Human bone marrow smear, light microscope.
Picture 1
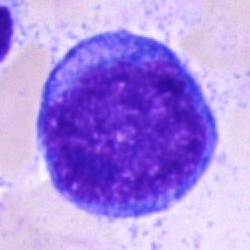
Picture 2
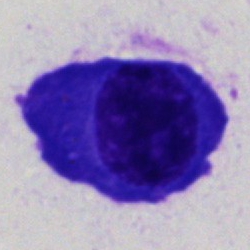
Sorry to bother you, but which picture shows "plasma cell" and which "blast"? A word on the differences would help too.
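The blast appears in picture 1 and the plasma cell in picture 2. The blast has a narrow deep-blue rim of cytoplasm, slightly wider at the top than at the bottom; the plasma cell has abundant deep blue cytoplasm.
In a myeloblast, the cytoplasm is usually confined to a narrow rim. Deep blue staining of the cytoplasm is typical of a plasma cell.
The chromatin of the blast is purple, with a fine, stippled pattern scattered with small paler spots.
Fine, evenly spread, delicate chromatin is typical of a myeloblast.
In the plasma cell, the nucleus lies off-centre, towards the right side. The blast outline is round and smooth, whereas the plasma cell is broadly oval, wider than tall, with small bumps along an uneven edge. The blast shows neither granules nor vacuoles in its cytoplasm, and no other nucleated cell touches the plasma cell.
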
